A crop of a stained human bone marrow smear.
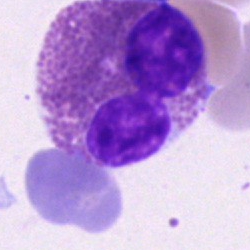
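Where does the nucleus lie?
Toward the right side of the cell.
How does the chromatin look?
Dark purple, dense and clumped.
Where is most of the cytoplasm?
It is plentiful and lies mostly to the left of the nucleus.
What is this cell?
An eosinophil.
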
